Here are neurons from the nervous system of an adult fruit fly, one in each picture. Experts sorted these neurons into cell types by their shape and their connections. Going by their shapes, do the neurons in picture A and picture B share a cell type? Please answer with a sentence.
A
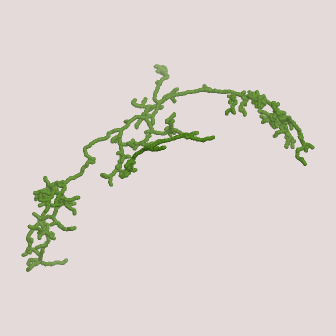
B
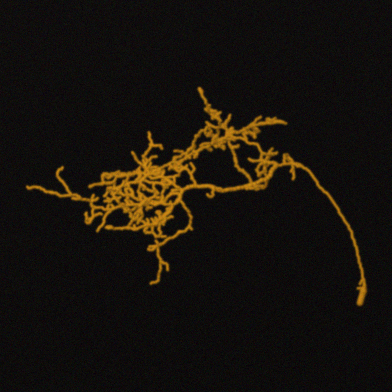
They are of different cell types.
